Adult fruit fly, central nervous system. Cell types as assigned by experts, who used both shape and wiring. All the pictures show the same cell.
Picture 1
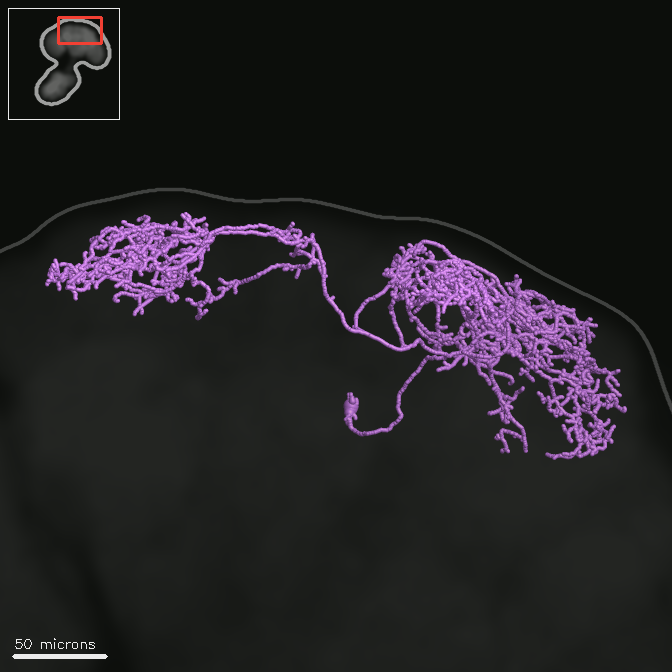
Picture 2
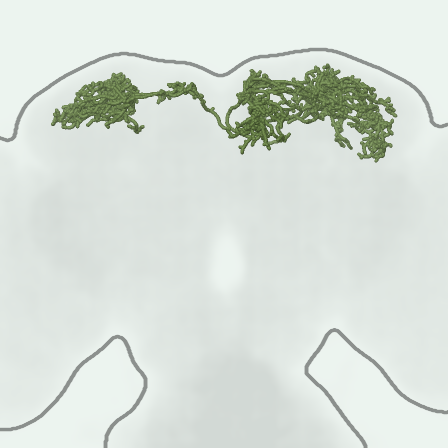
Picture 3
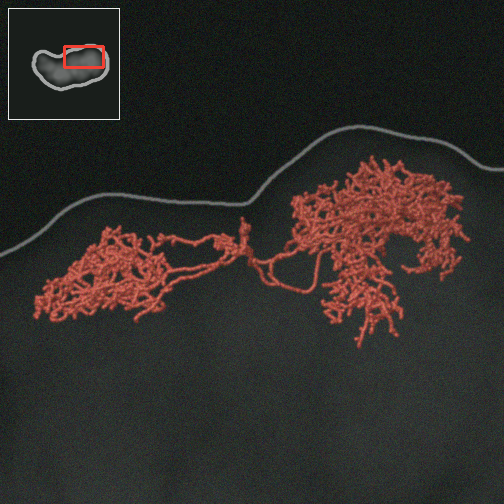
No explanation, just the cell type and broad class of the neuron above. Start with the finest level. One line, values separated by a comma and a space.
SMP503, central-brain intrinsic neuron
